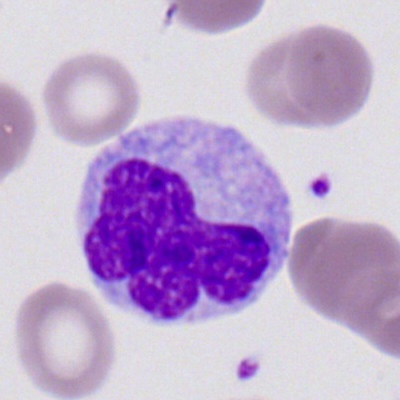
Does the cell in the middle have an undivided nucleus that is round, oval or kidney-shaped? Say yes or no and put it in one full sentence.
No, separate lobes make up the nucleus of this cell.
